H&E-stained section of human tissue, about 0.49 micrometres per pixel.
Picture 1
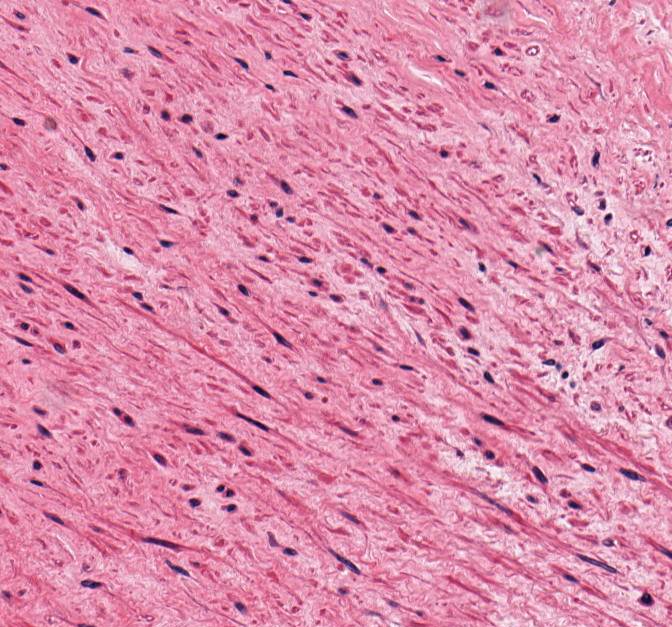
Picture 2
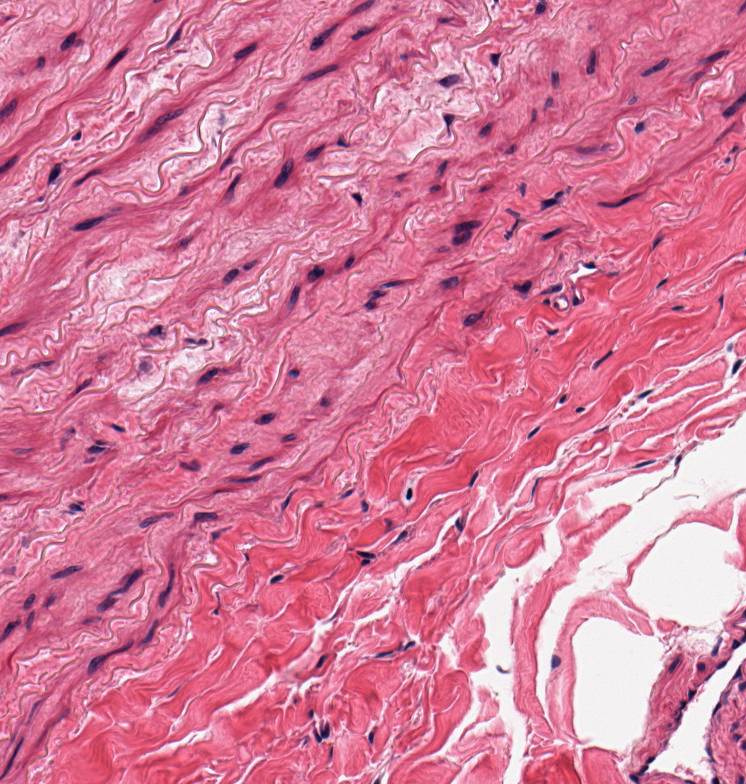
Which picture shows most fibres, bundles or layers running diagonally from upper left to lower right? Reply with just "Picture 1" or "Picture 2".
Picture 1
